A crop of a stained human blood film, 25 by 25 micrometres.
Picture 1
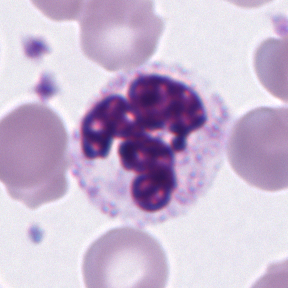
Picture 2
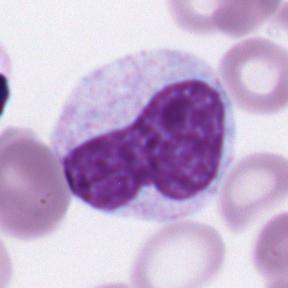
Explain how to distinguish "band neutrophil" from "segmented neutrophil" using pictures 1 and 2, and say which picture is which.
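Picture 1 shows a segmented neutrophil; picture 2 shows a band neutrophil.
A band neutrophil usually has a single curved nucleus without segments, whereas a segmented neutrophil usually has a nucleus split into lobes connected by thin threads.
In picture 1, the nucleus is split into four or more lobes joined by narrow strands, in keeping with the segmented form.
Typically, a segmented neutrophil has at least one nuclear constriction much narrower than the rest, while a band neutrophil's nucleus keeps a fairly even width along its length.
The chromatin in picture 1 is dark purple and coarsely clumped, and the plentiful cytoplasm is very pale pinkish, with fine pinkish-violet granules scattered through it. In picture 2, the nucleus, about 15 by 9 micrometres, lies in the lower part of a roughly round cell with a smooth edge, leaving a wider band of cytoplasm above it. That cytoplasm is pale grey-blue and holds fine, dust-like pinkish-purple granules.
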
